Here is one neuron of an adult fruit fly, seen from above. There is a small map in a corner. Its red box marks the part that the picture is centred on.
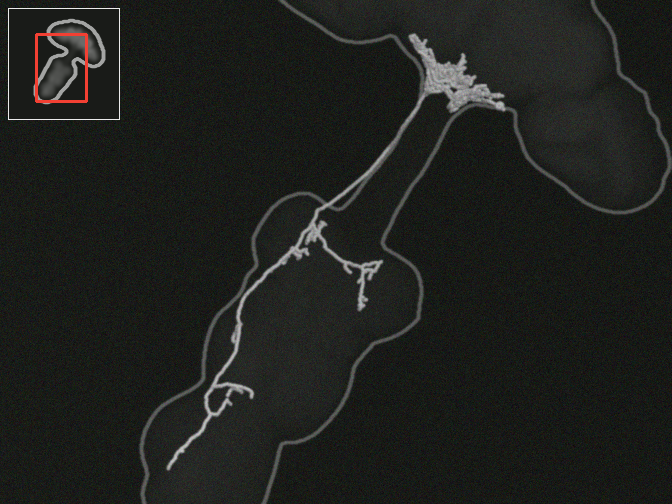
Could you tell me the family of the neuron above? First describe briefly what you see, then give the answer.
It reaches both the brain and the nerve cord, passing through the neck. As drawn here it is taller than it is wide. Its broad class is descending neuron. Its family is hemilineage LB19.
